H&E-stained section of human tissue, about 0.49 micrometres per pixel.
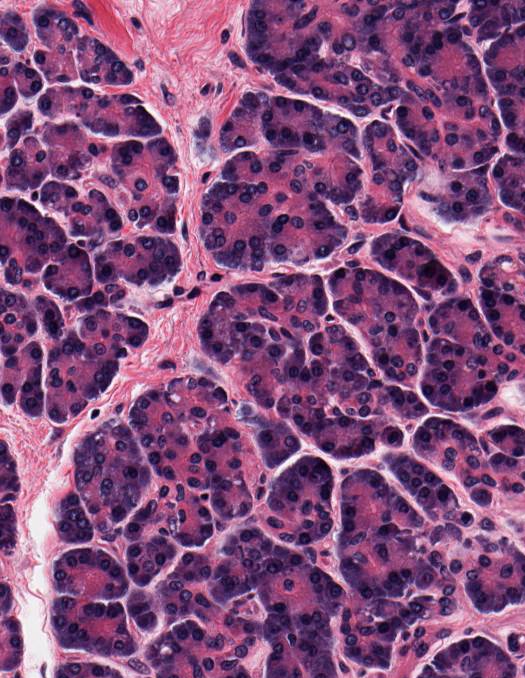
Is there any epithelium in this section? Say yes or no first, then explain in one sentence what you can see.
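Yes. Each acinus is a rounded cluster of many cells with little or no visible central lumen.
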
